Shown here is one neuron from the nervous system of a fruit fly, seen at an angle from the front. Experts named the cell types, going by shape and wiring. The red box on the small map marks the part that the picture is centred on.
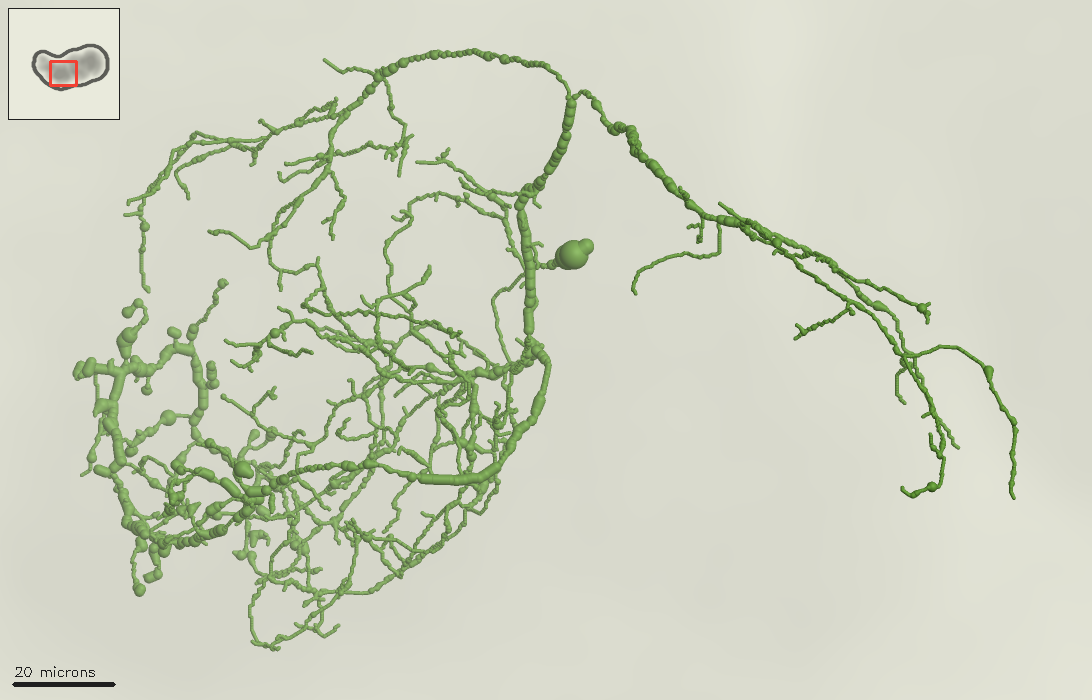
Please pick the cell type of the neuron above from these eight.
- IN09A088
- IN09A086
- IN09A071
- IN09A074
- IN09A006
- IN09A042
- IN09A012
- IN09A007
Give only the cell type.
IN09A012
